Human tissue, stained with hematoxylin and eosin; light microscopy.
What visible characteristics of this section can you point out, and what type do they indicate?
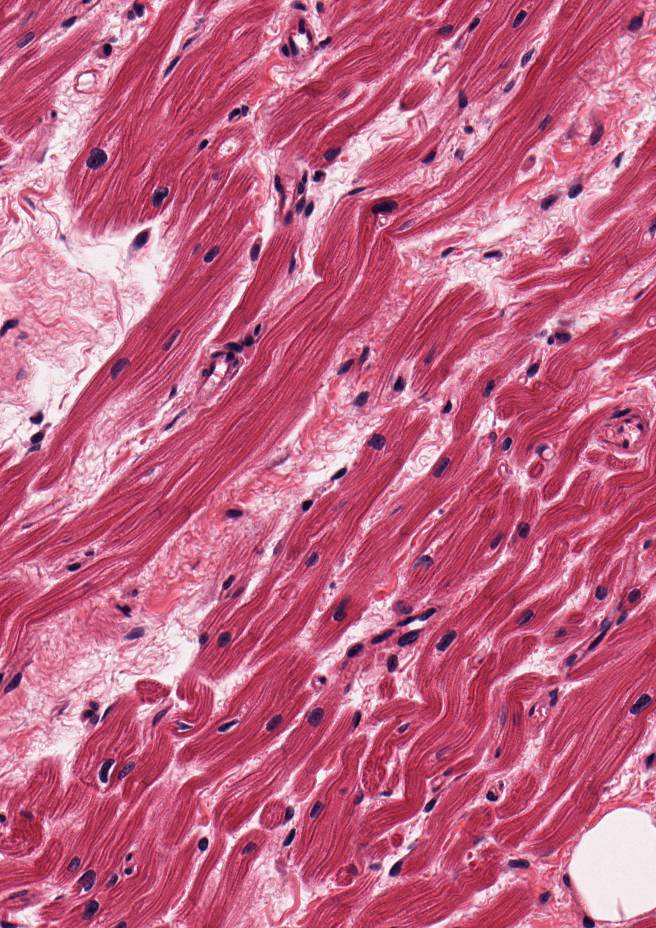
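Starting with the muscle fibres: they branch and join neighbouring fibres rather than running as separate unbranched cylinders. Next, their nuclei, which are oval and lie centrally within the fibres. Between bundles, loose pale pink tissue with wavy collagen strands fills the wider gaps, most broadly near the left edge. Small thin-walled vessels with few cells lie in the narrow spaces between fibres. Name: atrial appendage of the heart.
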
